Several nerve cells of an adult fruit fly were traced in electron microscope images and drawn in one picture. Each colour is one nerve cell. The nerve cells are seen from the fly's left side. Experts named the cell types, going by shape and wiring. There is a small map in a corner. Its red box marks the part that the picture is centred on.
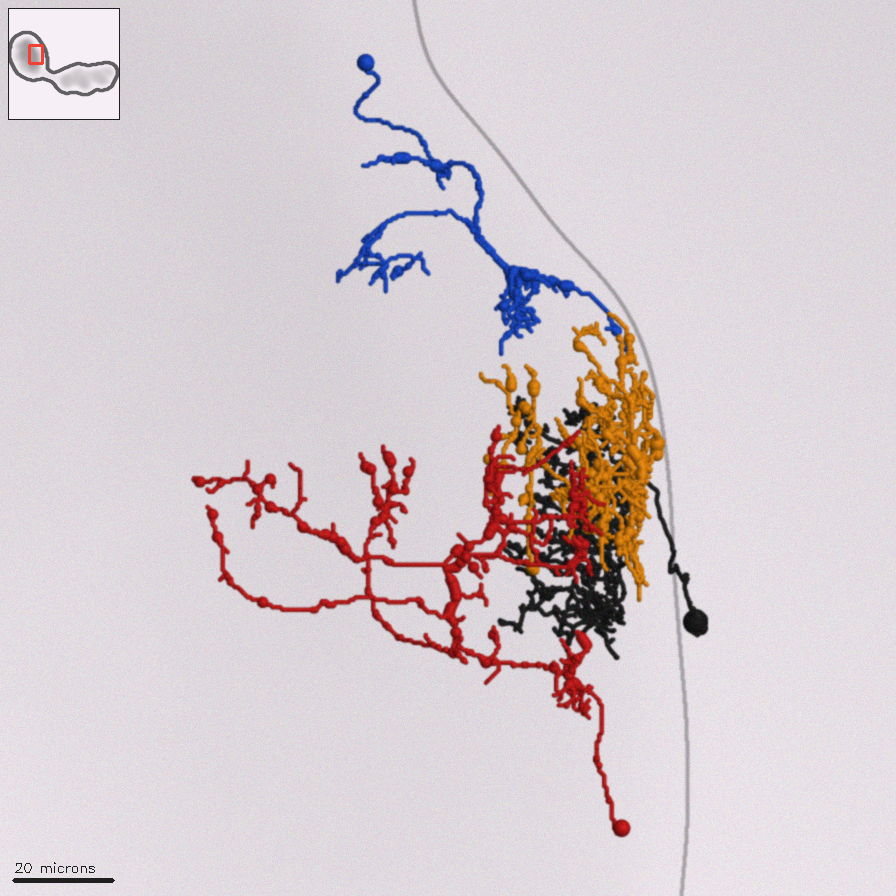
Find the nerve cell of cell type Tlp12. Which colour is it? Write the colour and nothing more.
orange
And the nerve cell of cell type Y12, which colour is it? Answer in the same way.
red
